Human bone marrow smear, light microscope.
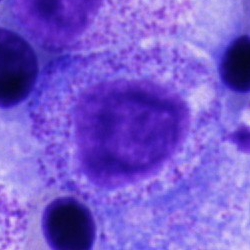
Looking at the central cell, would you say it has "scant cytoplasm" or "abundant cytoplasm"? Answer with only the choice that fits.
Abundant cytoplasm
